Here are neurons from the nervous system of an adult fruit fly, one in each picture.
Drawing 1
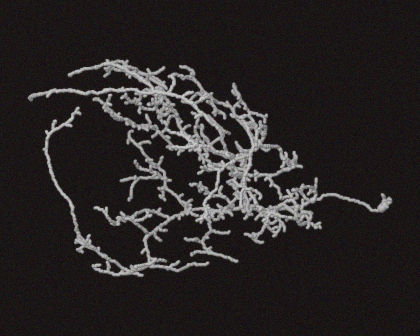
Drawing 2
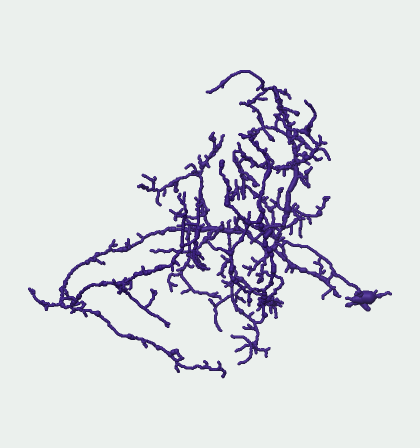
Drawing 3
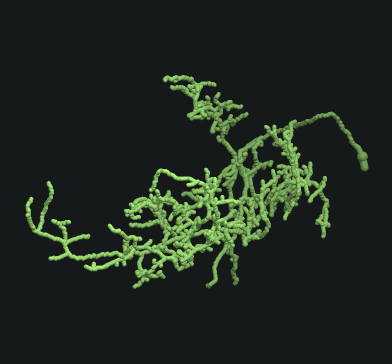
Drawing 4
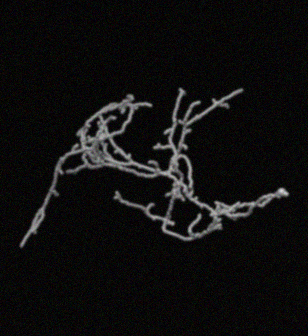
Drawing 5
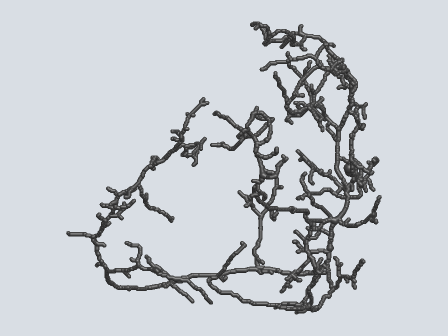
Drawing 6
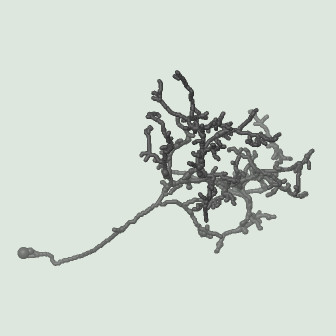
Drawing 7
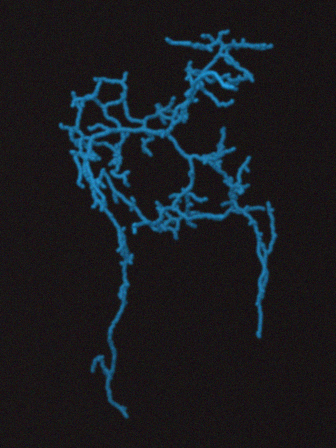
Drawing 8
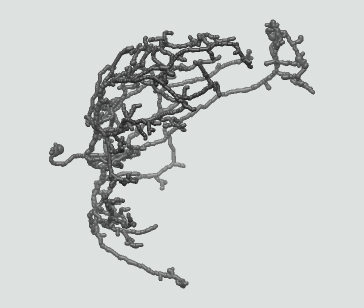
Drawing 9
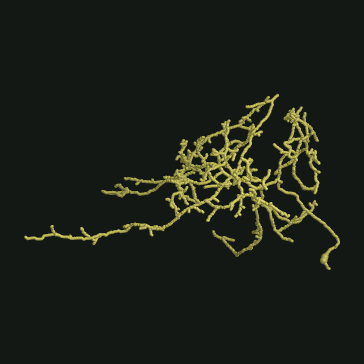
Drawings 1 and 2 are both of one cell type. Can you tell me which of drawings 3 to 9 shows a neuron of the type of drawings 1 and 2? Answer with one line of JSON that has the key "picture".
{"picture": 5}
